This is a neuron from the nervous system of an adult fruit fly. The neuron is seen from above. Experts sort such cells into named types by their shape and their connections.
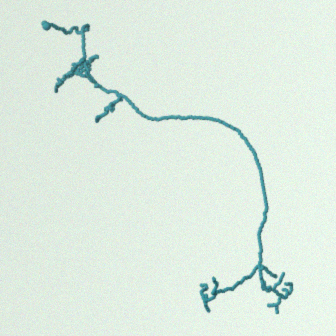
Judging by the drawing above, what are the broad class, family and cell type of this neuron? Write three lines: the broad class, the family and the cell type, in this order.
optic-lobe intrinsic neuron
TmY
TmY4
